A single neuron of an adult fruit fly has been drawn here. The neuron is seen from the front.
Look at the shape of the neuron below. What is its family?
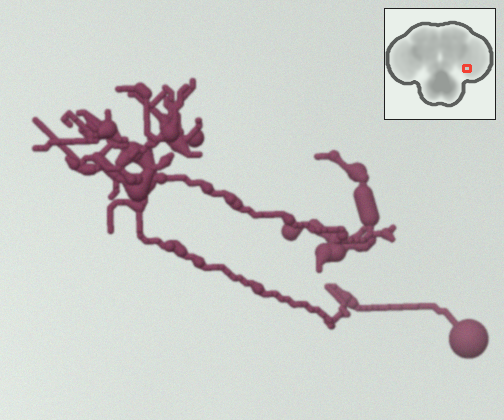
T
